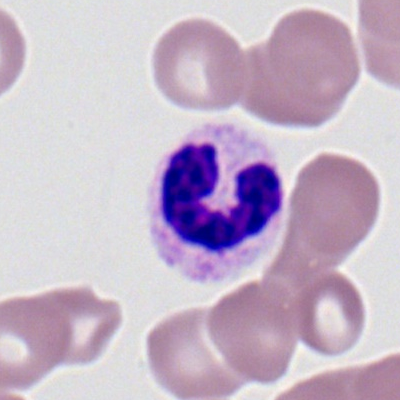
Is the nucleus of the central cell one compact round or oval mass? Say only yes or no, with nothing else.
No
